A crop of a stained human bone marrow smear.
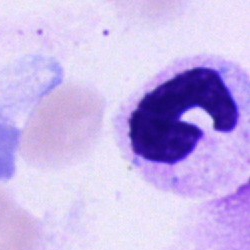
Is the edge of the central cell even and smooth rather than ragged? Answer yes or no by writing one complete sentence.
Yes, the cell's outline is smooth, without projections.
